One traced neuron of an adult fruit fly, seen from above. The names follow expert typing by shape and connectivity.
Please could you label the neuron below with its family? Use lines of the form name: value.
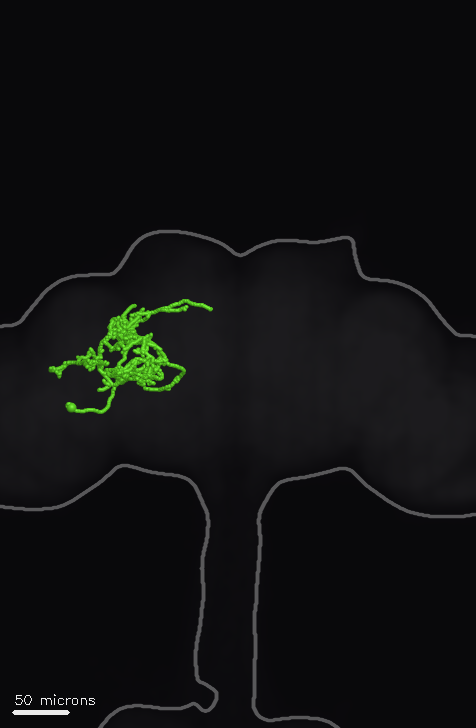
family: hemilineage SLPpl1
